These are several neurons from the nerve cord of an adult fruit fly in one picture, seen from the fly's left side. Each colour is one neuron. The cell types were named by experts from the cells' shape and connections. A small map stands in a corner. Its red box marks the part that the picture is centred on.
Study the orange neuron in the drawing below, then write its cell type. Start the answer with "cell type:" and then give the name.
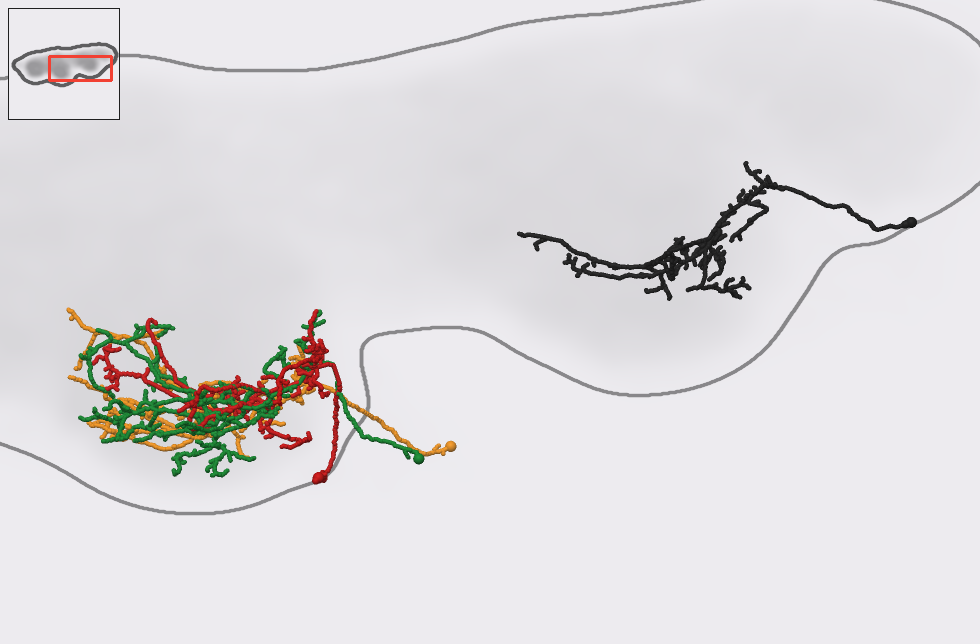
cell type: IN20A.22A059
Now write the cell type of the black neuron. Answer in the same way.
cell type: IN20A.22A079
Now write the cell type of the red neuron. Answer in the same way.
cell type: IN20A.22A070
